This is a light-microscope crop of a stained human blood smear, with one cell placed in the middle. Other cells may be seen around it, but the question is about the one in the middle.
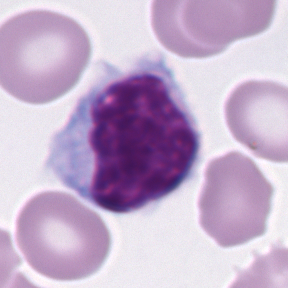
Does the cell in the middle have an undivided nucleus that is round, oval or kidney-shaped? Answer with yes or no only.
Yes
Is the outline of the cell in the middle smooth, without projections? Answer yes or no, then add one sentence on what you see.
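No. The cell's outline is irregular, with a ragged, frayed edge where the cytoplasm lies.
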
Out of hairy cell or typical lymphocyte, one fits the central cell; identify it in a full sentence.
In the crop, the cell of interest at the centre is a hairy cell.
